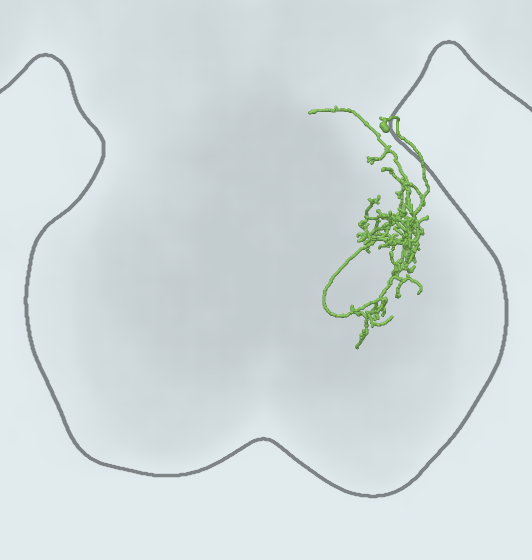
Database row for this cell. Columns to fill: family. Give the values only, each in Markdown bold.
**hemilineage 17A**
